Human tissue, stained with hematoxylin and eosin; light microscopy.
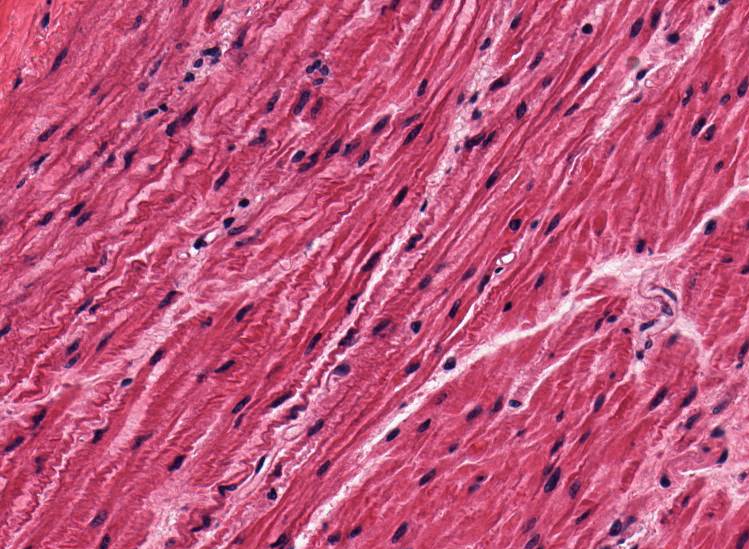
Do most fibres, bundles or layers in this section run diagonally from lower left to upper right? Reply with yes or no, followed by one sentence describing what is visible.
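Yes. The muscle fibres run parallel to one another, diagonally from the lower left toward the upper right of the field.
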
